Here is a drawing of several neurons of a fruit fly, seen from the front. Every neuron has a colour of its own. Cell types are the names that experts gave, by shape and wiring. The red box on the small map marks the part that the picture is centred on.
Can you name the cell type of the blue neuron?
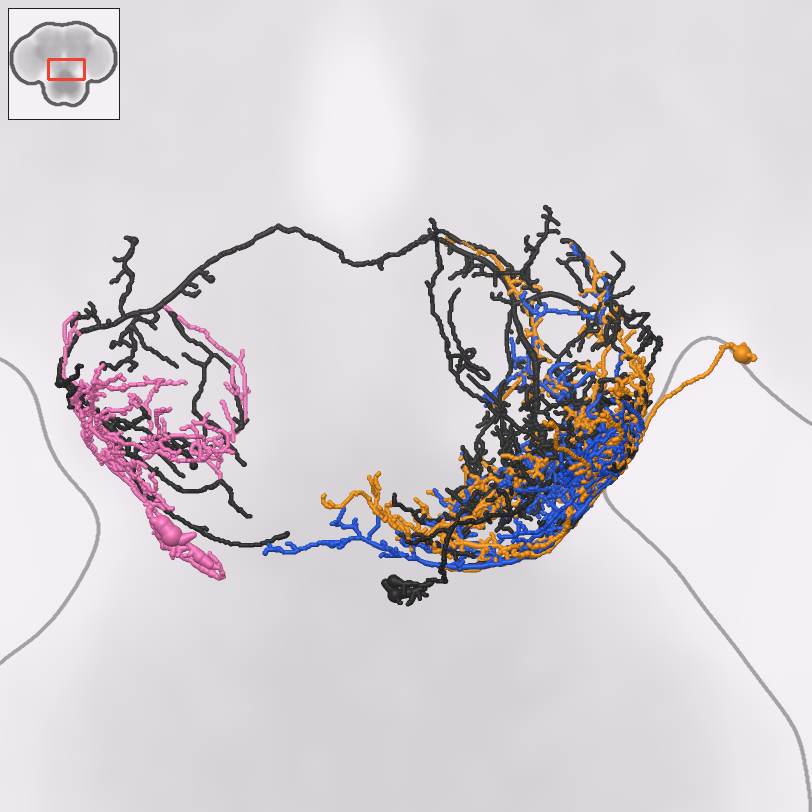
GNG292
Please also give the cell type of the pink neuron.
MN1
